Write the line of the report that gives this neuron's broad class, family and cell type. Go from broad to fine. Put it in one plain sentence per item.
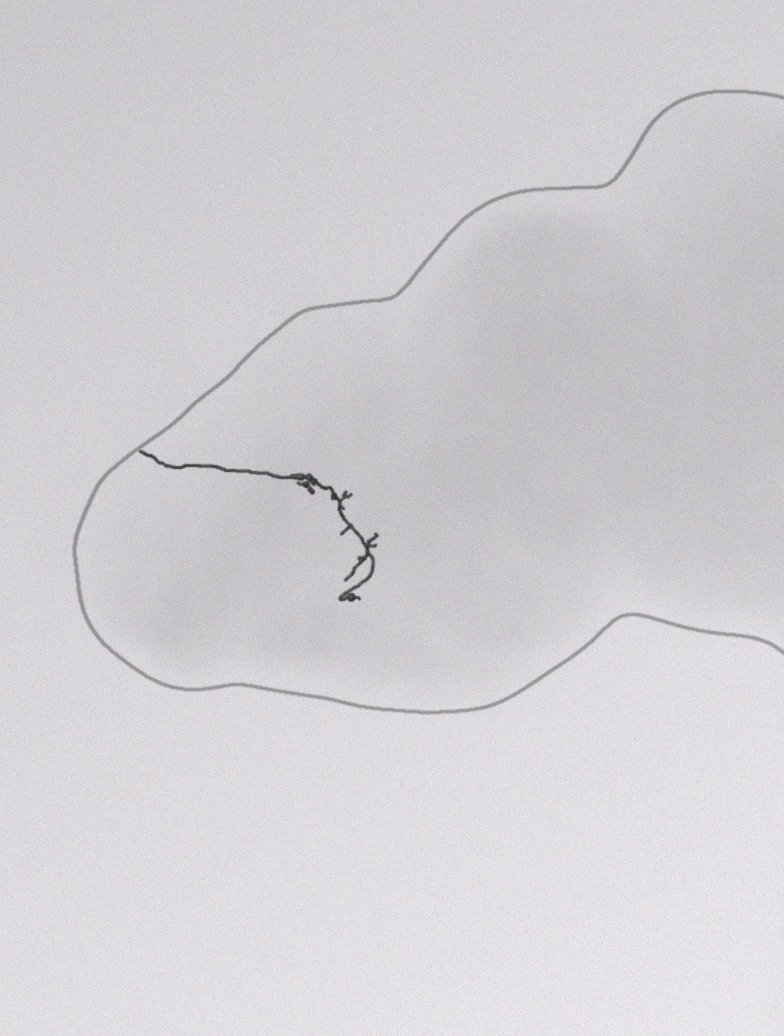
An optic-lobe intrinsic neuron of the C family, type C2.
